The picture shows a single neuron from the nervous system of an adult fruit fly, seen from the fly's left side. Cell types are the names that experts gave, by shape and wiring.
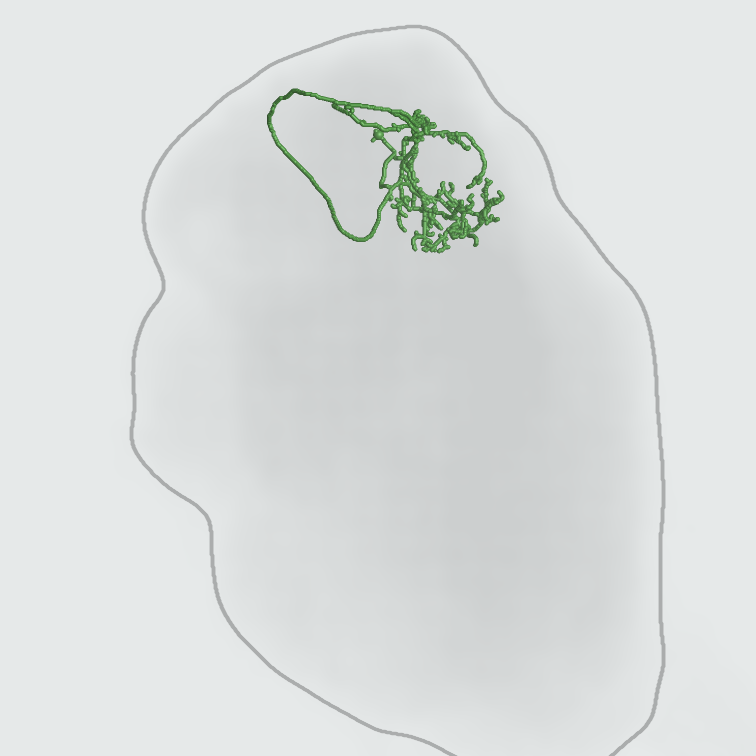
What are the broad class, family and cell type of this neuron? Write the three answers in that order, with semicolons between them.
central-brain intrinsic neuron; hemilineage LHl2_dorsal; LHAD1b3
